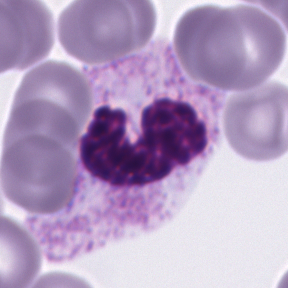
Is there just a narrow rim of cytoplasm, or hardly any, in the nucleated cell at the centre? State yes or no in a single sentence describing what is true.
No, the nucleus does not fill most of the cell; the cytoplasm is plentiful.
